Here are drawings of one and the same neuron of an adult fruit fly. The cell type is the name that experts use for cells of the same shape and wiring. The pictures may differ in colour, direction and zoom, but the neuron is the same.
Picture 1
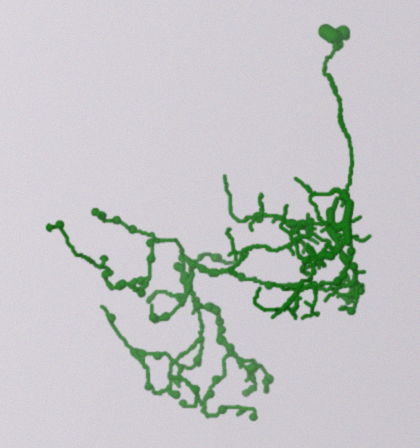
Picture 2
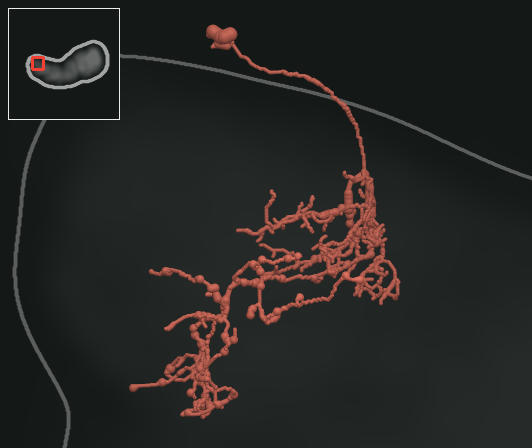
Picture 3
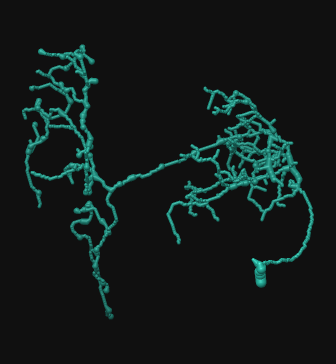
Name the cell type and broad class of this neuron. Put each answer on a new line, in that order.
INXXX395
nerve-cord intrinsic neuron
